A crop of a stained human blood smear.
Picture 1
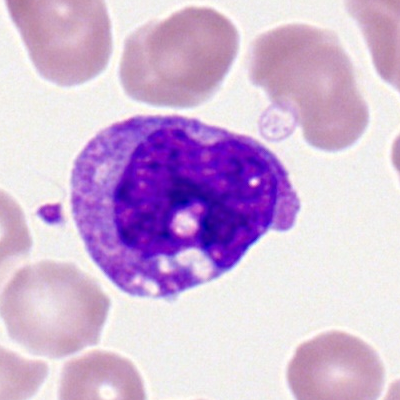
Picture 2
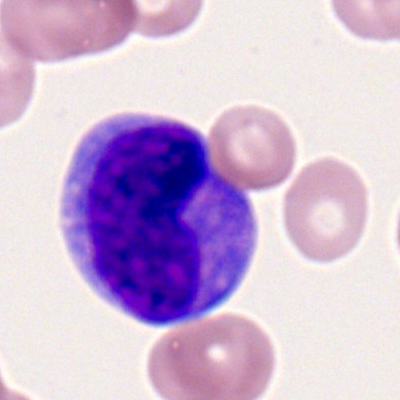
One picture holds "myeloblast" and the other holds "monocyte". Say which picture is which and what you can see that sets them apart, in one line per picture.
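Picture 1 is a monocyte. Several clear vacuoles cluster in the lower part of the cell.
Picture 2 is a myeloblast. No vacuoles are visible in the cytoplasm.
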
